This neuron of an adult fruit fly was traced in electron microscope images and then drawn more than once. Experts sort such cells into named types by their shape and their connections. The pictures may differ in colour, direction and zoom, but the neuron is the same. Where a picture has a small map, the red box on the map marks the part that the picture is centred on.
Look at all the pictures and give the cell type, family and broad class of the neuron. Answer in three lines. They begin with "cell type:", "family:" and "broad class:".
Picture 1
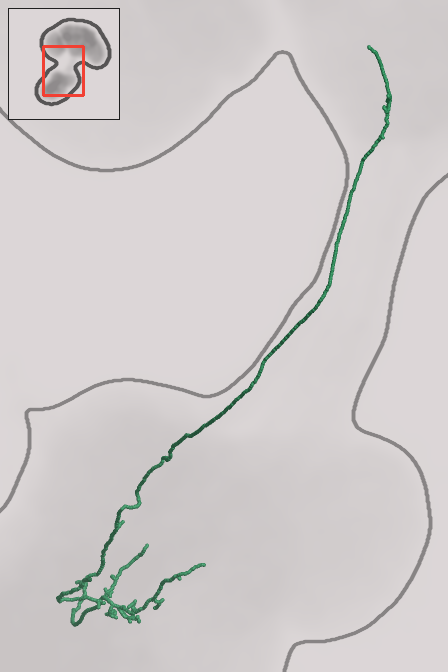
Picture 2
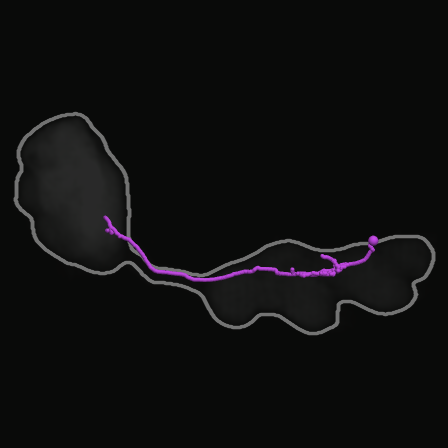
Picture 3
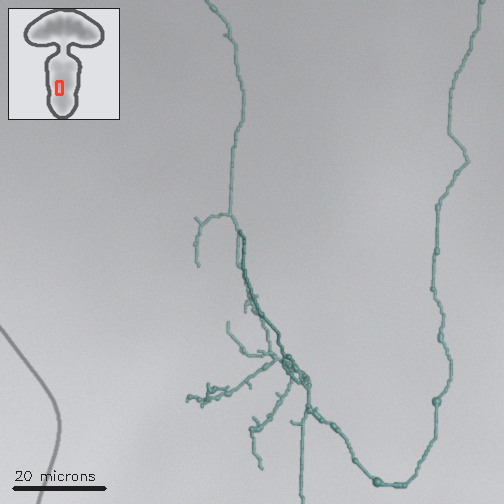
cell type: AN07B100
family: hemilineage 07B
broad class: ascending neuron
